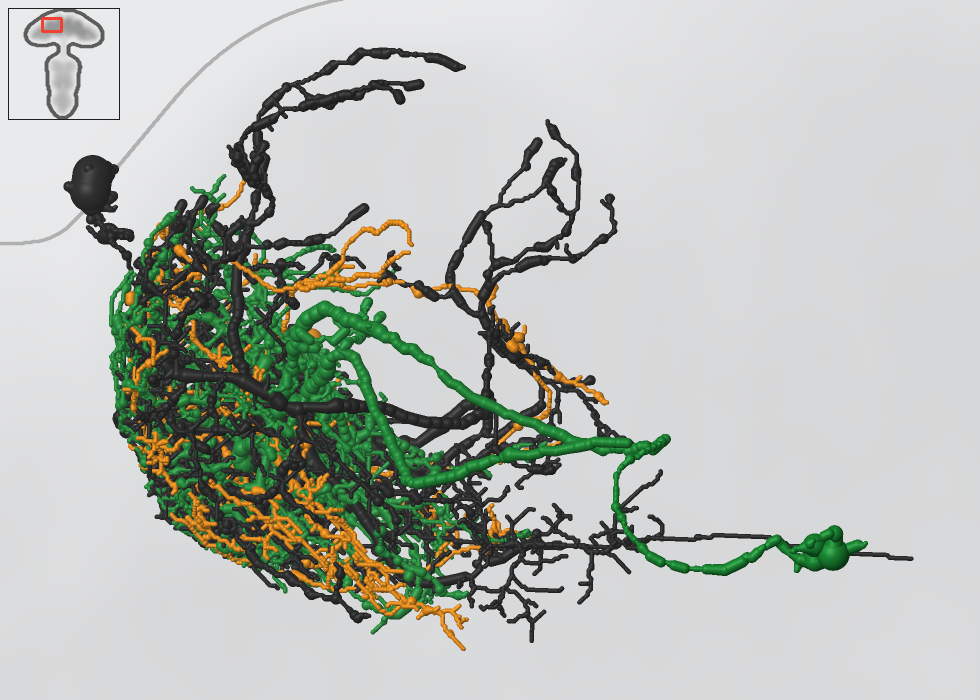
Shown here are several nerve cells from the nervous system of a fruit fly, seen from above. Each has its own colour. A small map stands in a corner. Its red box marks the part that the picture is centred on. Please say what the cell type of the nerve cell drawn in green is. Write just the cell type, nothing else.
PVLP106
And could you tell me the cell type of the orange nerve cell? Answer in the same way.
PVLP073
